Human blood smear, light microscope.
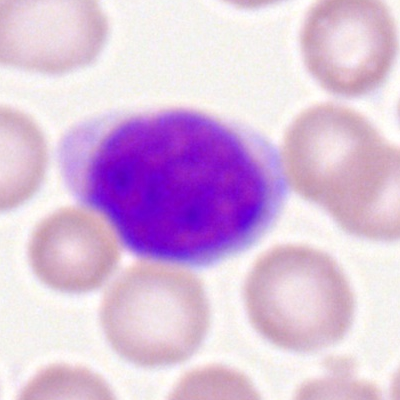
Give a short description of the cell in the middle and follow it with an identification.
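Oval cell, wider from side to side than from top to bottom. Nucleus occupies most of it. Cytoplasm pale blue; no granules visible. Myeloblast.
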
